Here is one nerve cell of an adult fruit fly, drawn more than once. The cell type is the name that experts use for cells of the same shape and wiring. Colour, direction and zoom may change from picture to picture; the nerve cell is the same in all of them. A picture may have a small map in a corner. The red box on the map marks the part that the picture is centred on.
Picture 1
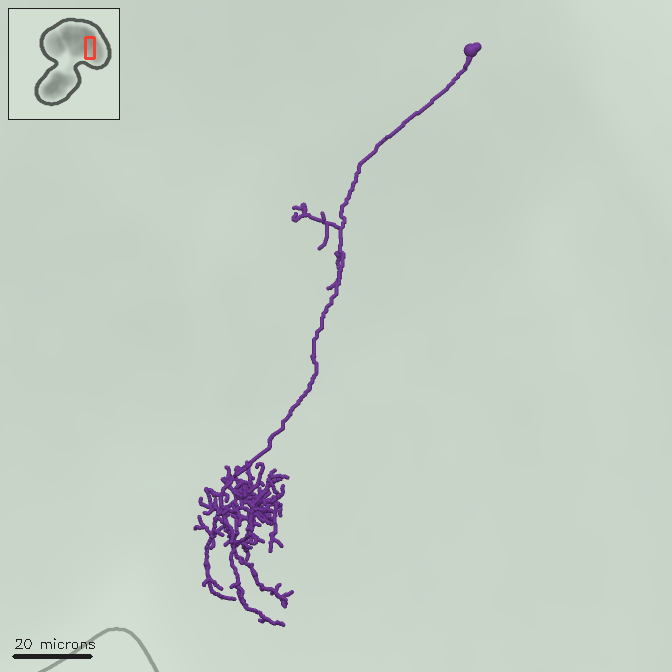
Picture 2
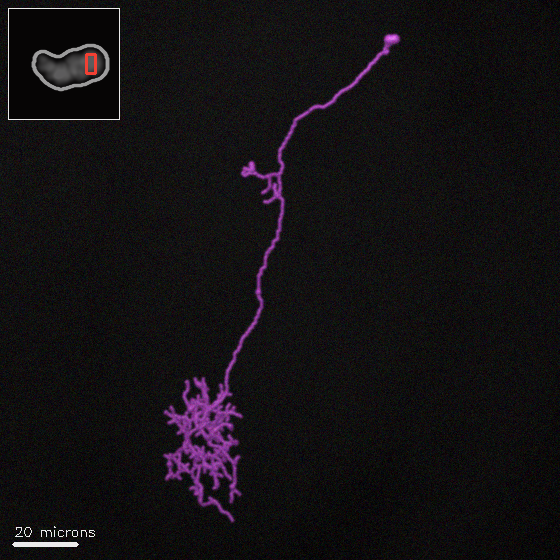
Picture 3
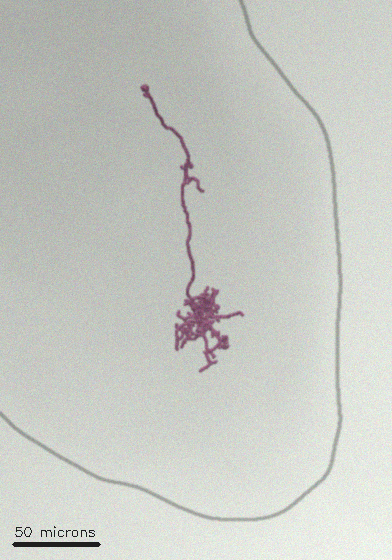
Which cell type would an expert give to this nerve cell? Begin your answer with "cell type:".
cell type: LC10b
